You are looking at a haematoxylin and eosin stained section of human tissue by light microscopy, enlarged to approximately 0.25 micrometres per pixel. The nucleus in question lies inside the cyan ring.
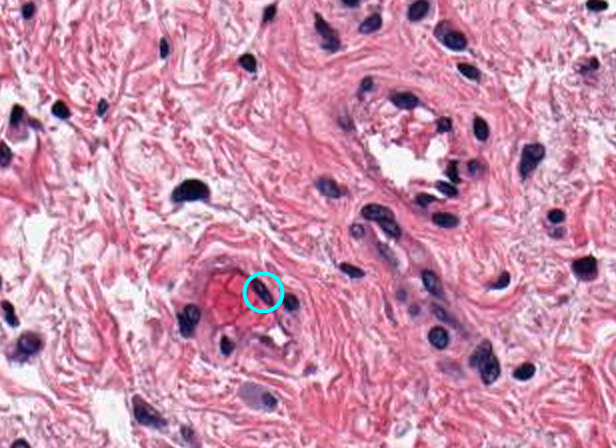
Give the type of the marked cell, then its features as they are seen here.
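The marked nucleus belongs to an endothelial cell. Its nucleus is elongated and oval, and darkly and fairly evenly stained. The nucleus is oriented with its long axis along the curve of the lumen wall rather than pointing away from it. Hardly any cytoplasm can be made out around the nucleus, and no separate cell outline is visible.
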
